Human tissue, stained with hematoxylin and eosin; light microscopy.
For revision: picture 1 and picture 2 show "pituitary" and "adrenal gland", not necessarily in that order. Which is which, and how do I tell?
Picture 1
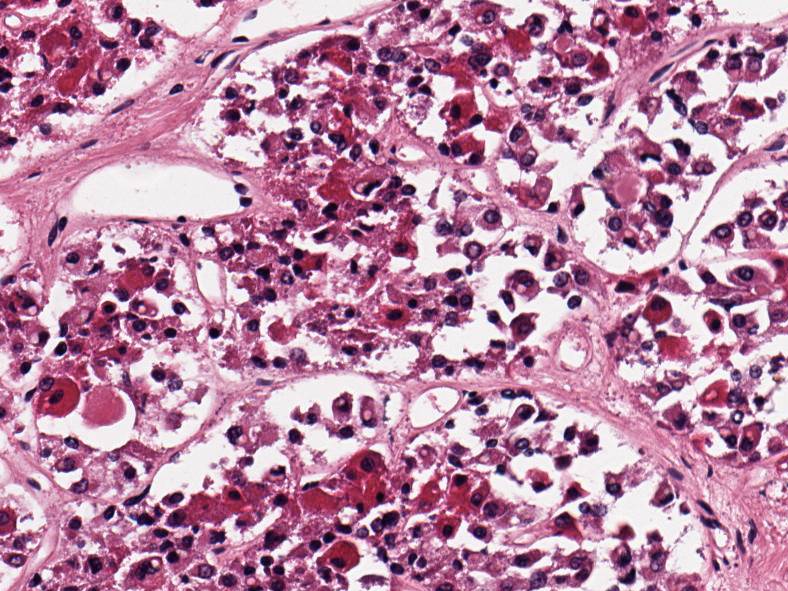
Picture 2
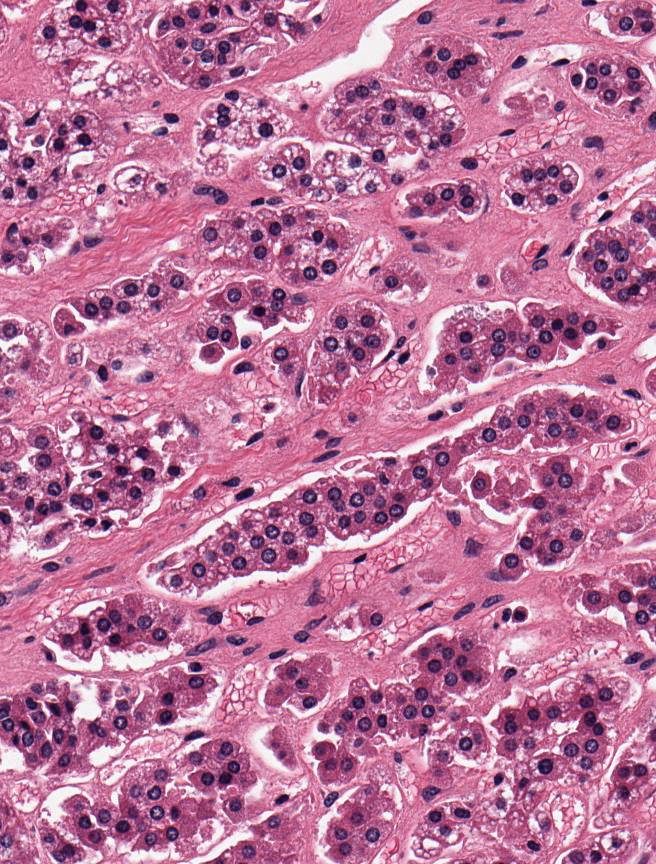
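You have the pituitary in picture 1 and the adrenal gland in picture 2. In the pituitary, the cells lie in rounded nests divided by thin fibrous septa right across the field.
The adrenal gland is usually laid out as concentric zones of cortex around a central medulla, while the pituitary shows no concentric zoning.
Inside its nests, some cells have dense deep red cytoplasm and others paler, finely granular to frothy cytoplasm; most nuclei are round and darkly stained. Near the left edge, in the lower half, a large round homogeneous pink globule sits beside a deep red cell. The adrenal gland nests hold polygonal cells with abundant cytoplasm; many are pale and finely vacuolated, others denser, granular and pink. Their nuclei are round, dark and fairly uniform in size, most of them central in the cell. The stromal bands carry scattered elongated dark nuclei lying parallel to the collagen fibres.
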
